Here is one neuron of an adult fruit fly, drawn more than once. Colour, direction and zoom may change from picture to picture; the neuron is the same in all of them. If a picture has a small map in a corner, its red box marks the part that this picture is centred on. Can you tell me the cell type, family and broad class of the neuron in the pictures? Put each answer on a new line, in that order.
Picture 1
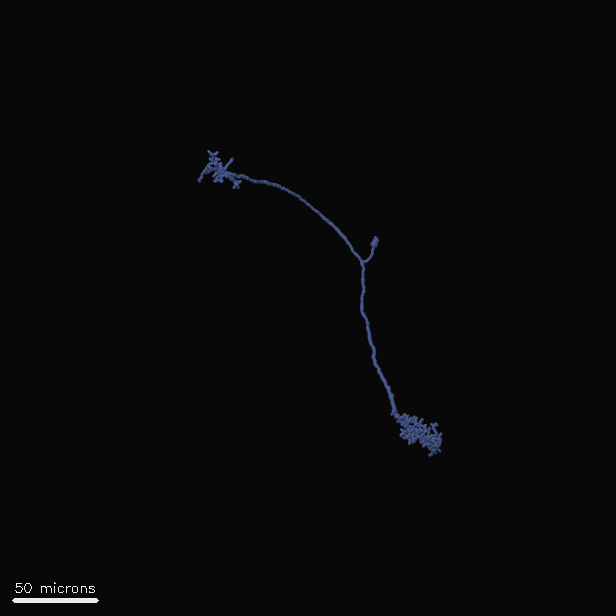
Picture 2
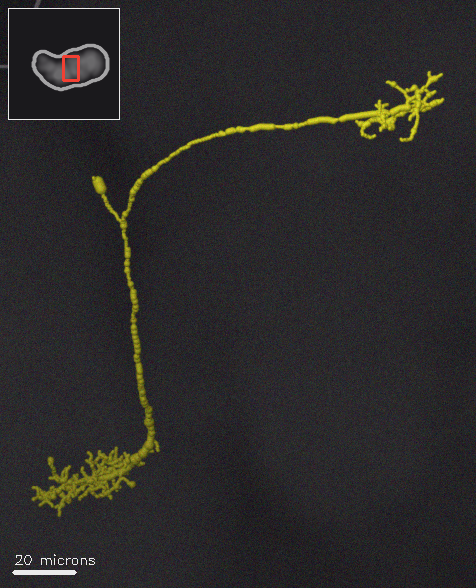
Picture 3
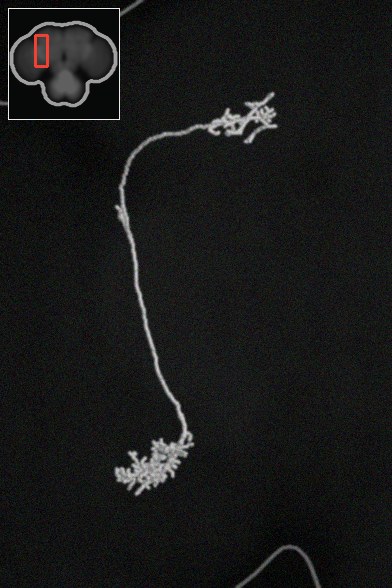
LC10a
hemilineage VPNd2
visual projection neuron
